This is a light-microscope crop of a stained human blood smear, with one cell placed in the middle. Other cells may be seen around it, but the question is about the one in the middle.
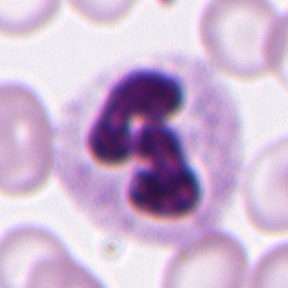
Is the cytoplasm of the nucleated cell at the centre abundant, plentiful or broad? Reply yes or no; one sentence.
Yes, the cell has plenty of cytoplasm around its nucleus.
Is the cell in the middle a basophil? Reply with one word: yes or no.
no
